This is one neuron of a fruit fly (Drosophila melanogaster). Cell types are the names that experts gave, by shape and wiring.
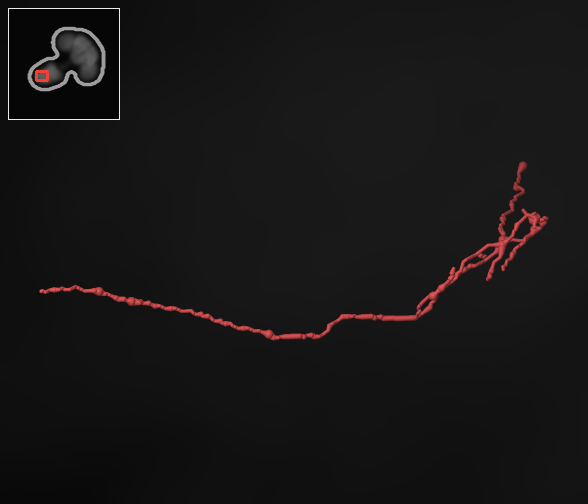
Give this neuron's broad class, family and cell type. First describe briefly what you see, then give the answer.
The drawing shows no cell body. It has a dozen or fewer branch ends. This is a sensory neuron entering the nerve cord. Its family is called class mechanosensory tactile. The cell type is SNta37.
